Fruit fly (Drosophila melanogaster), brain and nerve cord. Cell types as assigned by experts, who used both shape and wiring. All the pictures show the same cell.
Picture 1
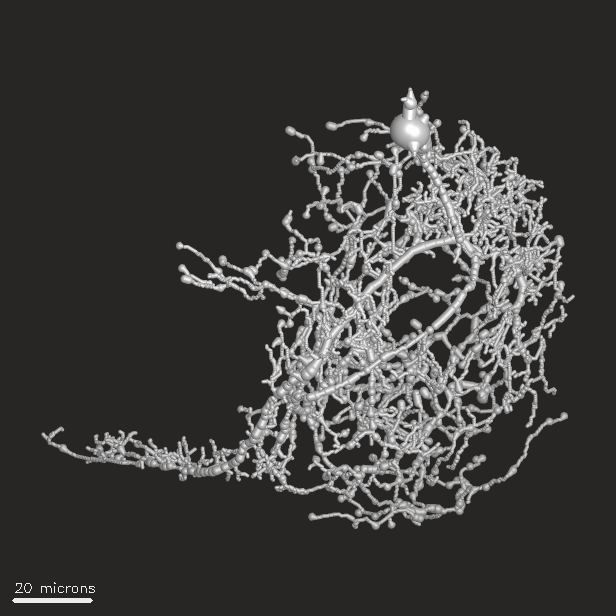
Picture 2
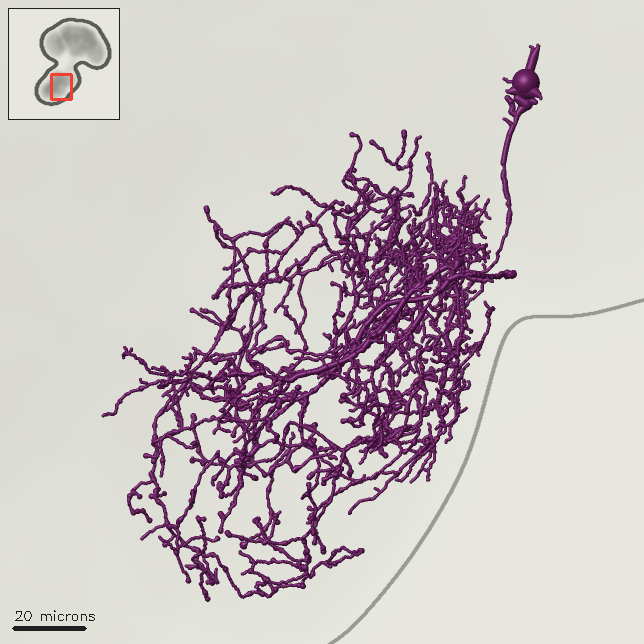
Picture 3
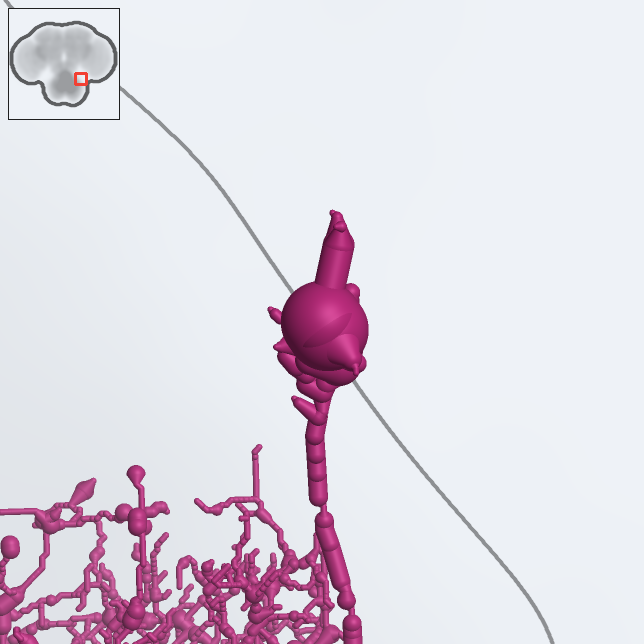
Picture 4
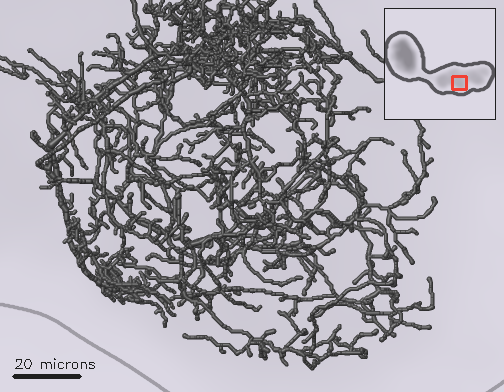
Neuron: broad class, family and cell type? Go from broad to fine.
nerve-cord intrinsic neuron; hemilineage 09A; IN09A001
